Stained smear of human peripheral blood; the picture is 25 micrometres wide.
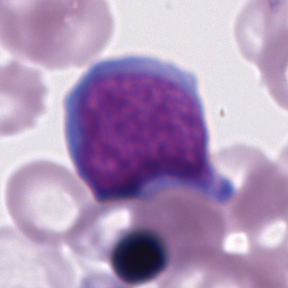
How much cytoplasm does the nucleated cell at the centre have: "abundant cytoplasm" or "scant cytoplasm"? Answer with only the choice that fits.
Scant cytoplasm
